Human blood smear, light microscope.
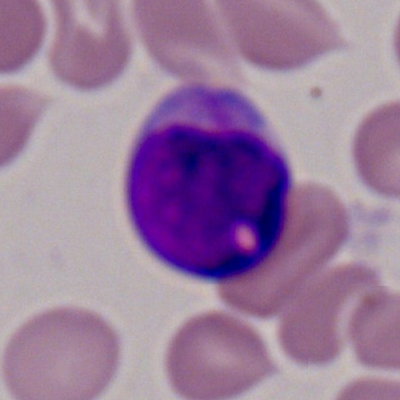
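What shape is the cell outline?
Smooth, rounded and oval.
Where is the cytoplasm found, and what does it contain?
Pale blue, it is gathered mainly as a cap above the nucleus, and no granules can be seen in it.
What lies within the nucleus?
A single small pale pink spot, in its lower right part.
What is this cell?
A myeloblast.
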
